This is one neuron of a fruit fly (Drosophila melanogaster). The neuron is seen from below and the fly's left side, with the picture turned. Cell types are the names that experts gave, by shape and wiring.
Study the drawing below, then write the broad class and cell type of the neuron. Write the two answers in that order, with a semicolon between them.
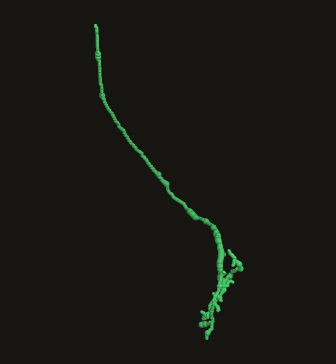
sensory neuron entering the nerve cord; SNxx03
